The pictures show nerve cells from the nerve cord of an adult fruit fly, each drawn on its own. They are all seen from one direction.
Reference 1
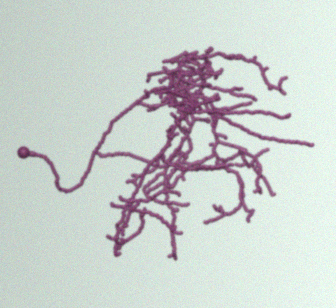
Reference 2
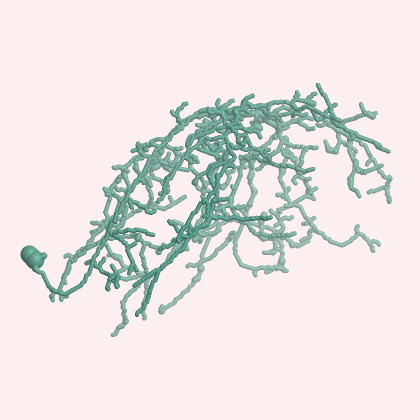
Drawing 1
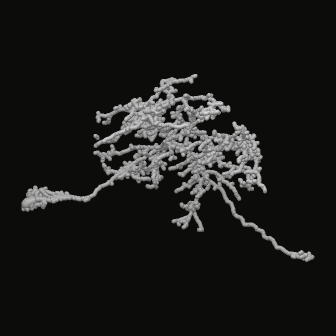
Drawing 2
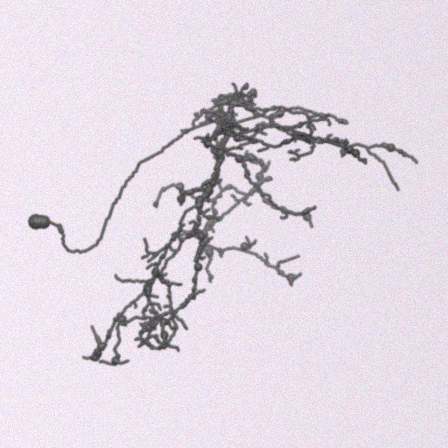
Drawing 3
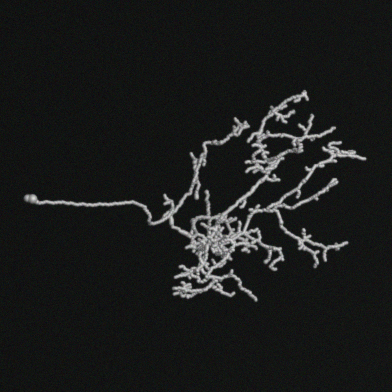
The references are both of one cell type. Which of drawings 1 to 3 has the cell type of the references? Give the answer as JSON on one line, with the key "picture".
{"picture": 2}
